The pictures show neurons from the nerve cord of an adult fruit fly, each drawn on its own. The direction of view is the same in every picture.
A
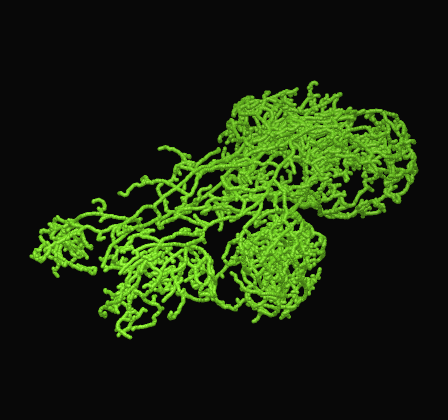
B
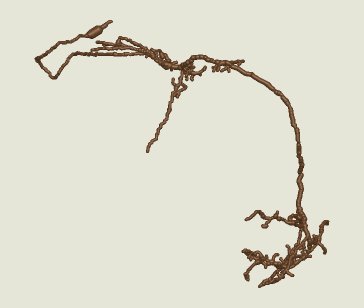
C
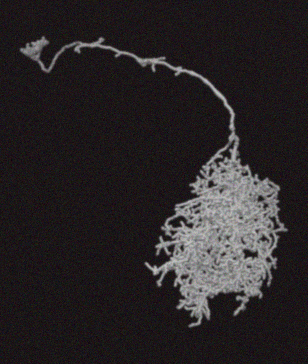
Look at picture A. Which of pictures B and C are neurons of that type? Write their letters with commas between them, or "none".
none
